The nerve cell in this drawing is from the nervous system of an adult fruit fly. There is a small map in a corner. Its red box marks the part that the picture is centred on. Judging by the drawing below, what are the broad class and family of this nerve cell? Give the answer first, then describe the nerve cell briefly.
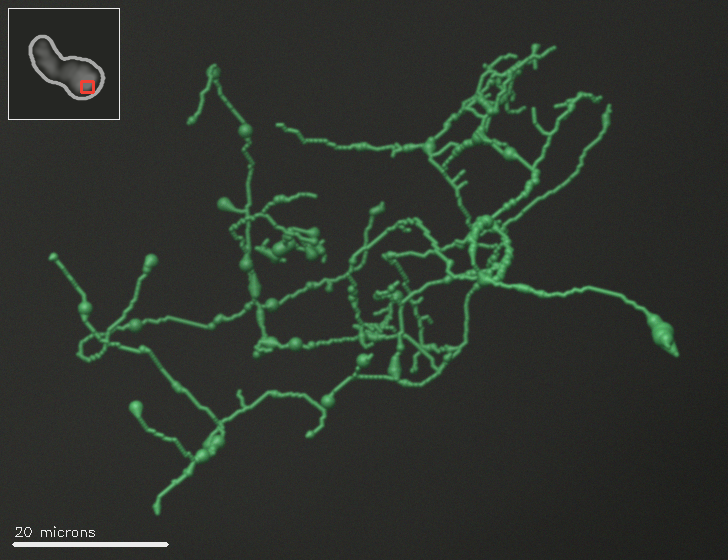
Its broad class is central-brain intrinsic neuron. The family is hemilineage ALl1_dorsal. From left to right in the picture it spans about 85 microns. The picture shows dozens of branch ends.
